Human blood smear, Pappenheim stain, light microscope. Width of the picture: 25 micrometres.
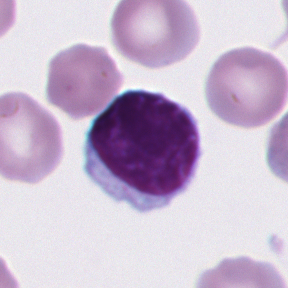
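Typical lymphocyte: the nucleated cell at the centre of this blood smear. As far as I can tell, its cytoplasm makes only a narrow rim around the nucleus, and that rim is pale blue. Looking closely, I find no granules in it. The chromatin stains dark purple right through the nucleus.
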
